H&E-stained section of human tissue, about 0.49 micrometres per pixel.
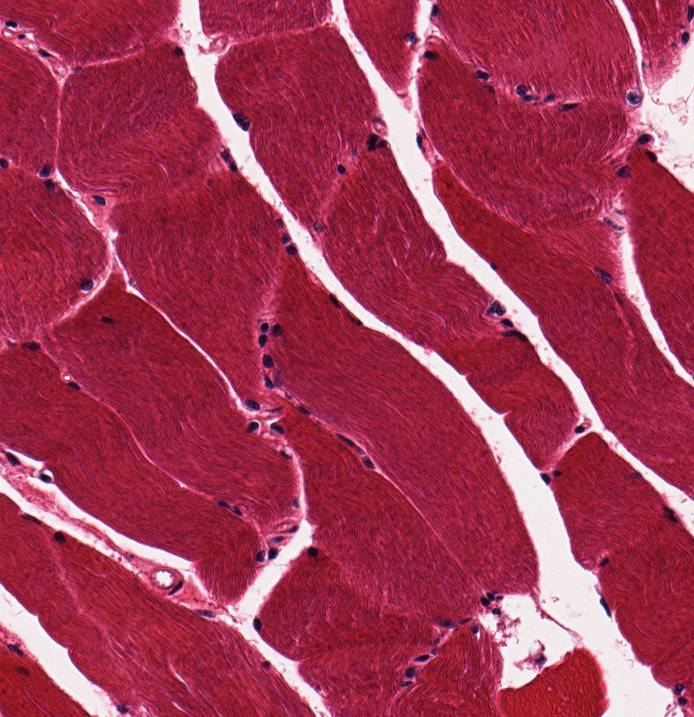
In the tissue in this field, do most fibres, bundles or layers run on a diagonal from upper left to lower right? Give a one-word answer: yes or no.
Yes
